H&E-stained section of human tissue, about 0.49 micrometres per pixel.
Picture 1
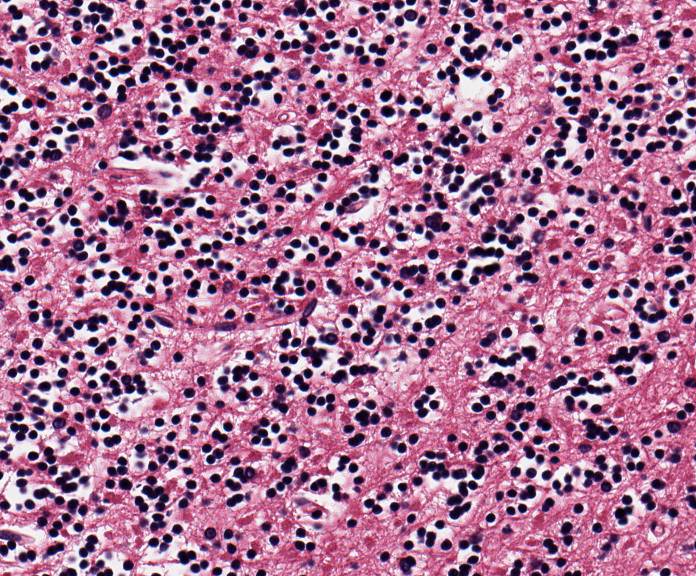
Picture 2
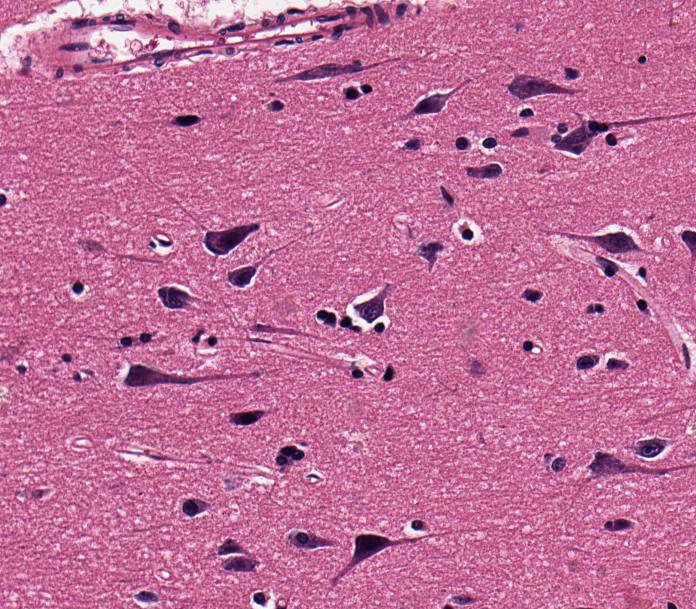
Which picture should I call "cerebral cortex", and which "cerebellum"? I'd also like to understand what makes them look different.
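The cerebellum appears in picture 1, the cerebral cortex in picture 2. Picture 1 is a diffuse sheet of small crowded cells with no glands, tubules or organised units. Their nuclei are mostly small, round, densely dark and closely alike, many sitting in a clear unstained space, with a pink, finely fibrillary matrix between the cells. Picture 2 is finely granular pink neuropil with scattered cells, without layering, glands or epithelium; several cells sit in clear empty halos.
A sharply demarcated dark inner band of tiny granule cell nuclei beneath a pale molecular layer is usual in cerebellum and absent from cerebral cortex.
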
